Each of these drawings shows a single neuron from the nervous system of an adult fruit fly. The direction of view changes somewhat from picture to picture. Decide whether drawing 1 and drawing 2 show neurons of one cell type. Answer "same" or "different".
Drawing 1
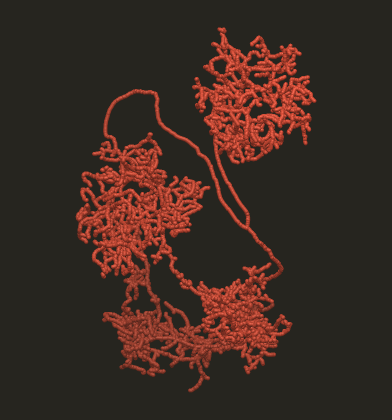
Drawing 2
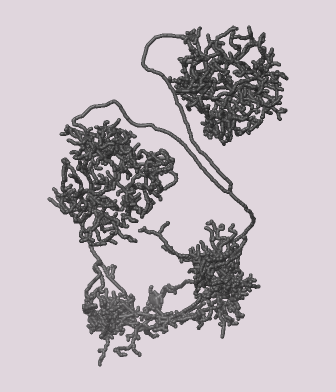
same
